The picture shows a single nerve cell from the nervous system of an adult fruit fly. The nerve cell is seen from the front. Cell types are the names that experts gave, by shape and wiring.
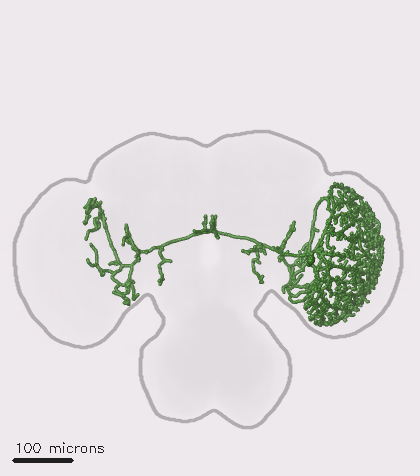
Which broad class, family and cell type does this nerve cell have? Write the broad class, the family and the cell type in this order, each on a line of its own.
visual projection neuron
MeVPLo
MeVPLo1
